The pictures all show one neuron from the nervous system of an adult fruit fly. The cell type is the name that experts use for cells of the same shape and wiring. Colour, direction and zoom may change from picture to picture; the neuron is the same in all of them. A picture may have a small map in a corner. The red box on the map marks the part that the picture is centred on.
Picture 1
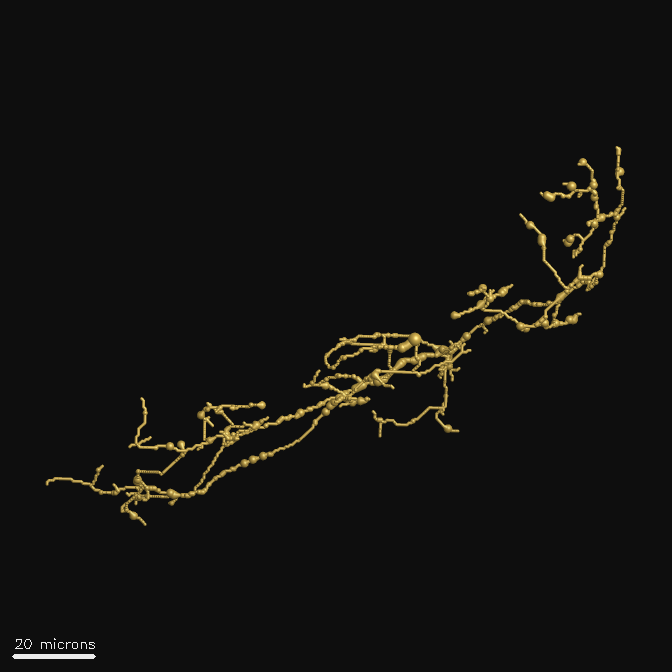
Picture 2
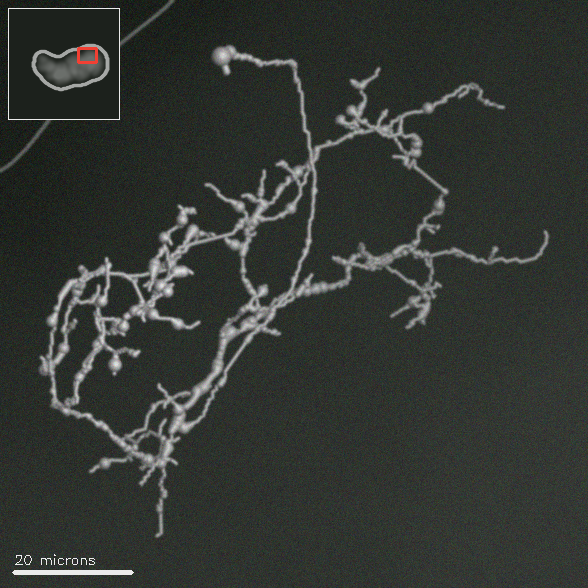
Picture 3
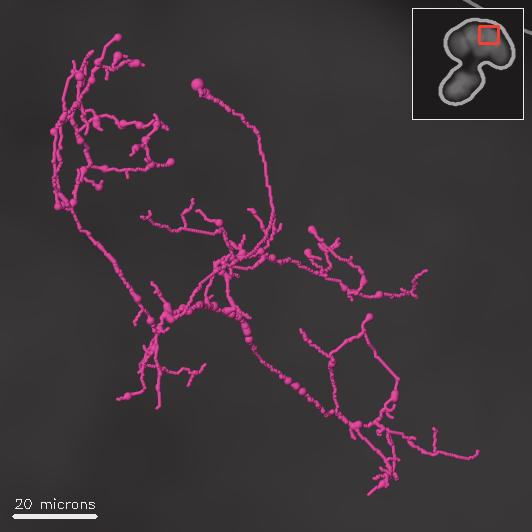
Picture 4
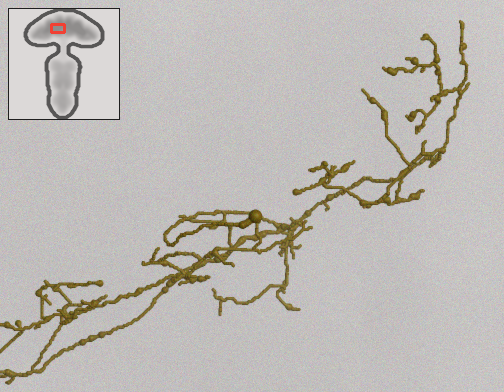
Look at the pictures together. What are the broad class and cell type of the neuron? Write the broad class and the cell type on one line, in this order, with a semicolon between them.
central-brain intrinsic neuron; SMP427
